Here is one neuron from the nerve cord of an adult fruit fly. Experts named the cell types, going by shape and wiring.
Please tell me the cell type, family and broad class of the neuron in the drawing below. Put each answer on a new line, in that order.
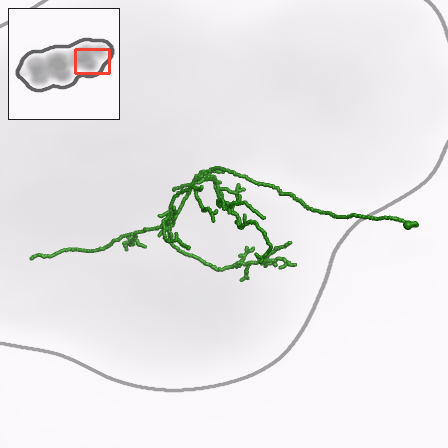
IN21A051
hemilineage 21A
nerve-cord intrinsic neuron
